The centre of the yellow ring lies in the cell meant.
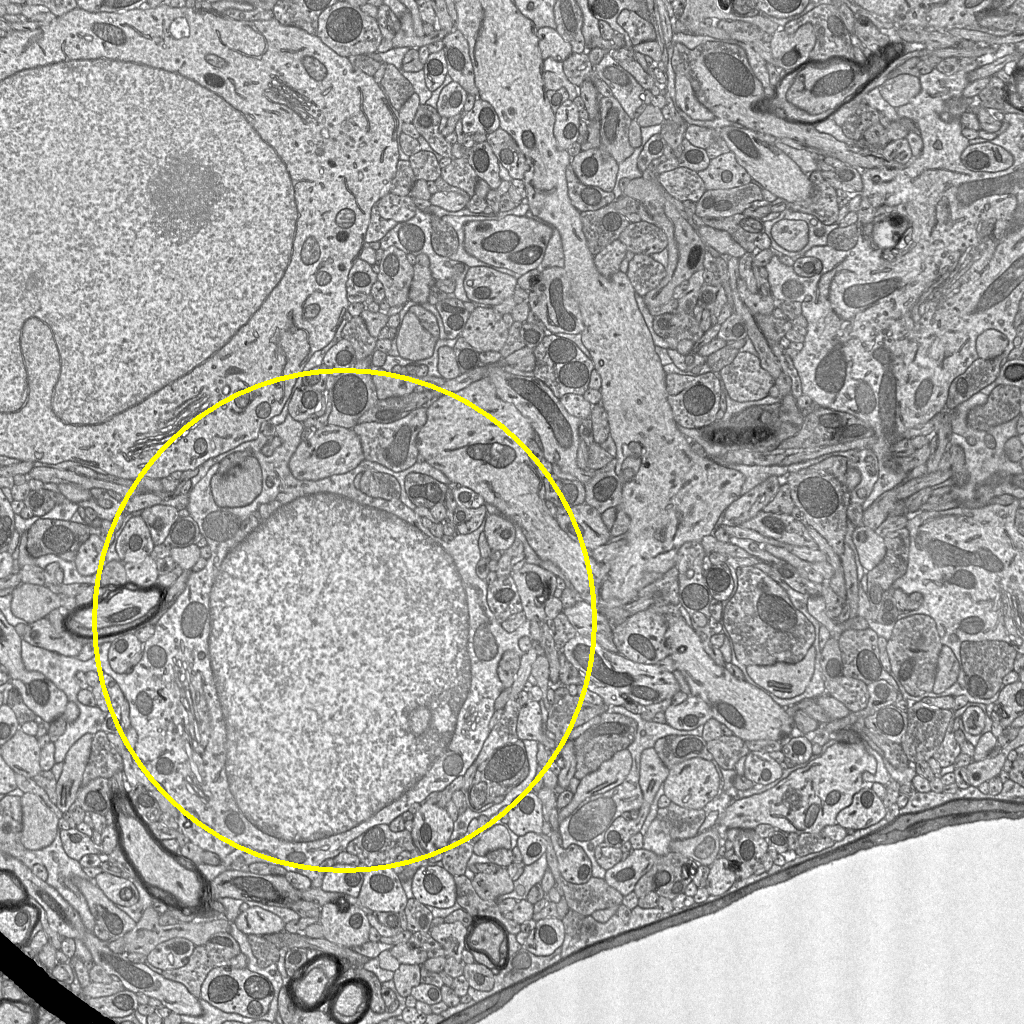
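Astrocyte, the cell at the ring centre; electron micrograph, mouse visual cortex. Nucleus an upright oval, taller than wide, its outline complete in this plane and inside the ring. Nuclear envelope smooth, without deep folds. Several round mitochondria in the cytoplasm beside the nucleus.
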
